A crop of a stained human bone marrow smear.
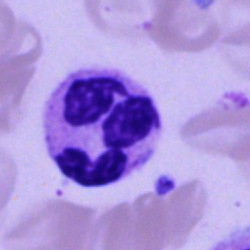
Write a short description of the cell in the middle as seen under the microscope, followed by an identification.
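The nucleus is divided into separate lobes connected by thin strands. These lobes are arranged around the edge of the cell, leaving a pale central area of cytoplasm. No nucleoli are visible within the lobes, and the cytoplasm lacks large orange-red granules. This is a segmented neutrophil.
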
